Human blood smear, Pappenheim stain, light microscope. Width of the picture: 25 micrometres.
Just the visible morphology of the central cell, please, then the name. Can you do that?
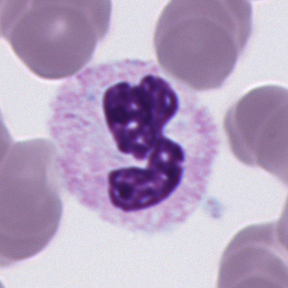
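Outline round, smooth. Chromatin dark purple, coarsely clumped, small pale gaps. Cytoplasm plentiful, pale pink, fine pinkish-lilac granules scattered evenly. Segmented neutrophil.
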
